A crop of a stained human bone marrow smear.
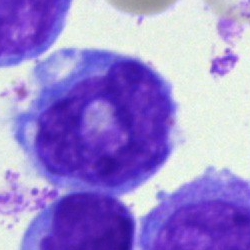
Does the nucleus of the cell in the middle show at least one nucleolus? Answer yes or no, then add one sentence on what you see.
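Yes. One large pale nucleolus sits near the centre of the nucleus.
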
